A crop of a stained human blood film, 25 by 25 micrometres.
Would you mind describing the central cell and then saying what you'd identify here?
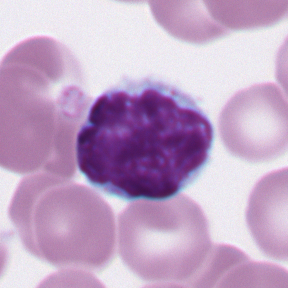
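Measuring about 12 by 10 micrometres, the nucleus has an irregular outline, lumpy and lobulated from several shallow notches and folds. Dense, dark purple chromatin lies in coarse clumps divided by paler streaks. Only a thin, pale bluish rim of cytoplasm encircles the nucleus, and along the upper edge the border appears frayed with faint fine projections. This is a typical lymphocyte.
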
